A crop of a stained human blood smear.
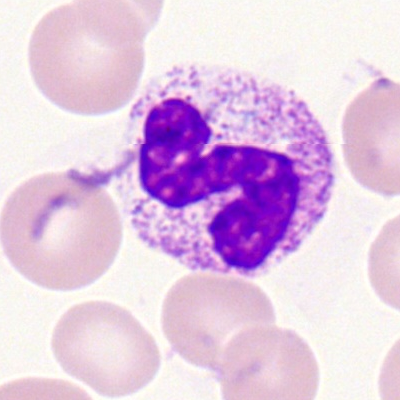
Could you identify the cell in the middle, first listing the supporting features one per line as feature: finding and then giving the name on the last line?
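Outline: roughly round
Nucleus: two lobes joined by a broad band
Chromatin: dark purple, coarsely clumped
Granules: fine, lilac, scattered throughout the cytoplasm
Name: segmented neutrophil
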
